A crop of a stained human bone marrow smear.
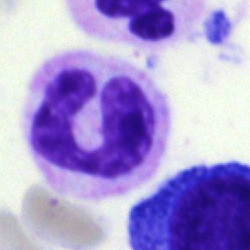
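Band neutrophil in a stained bone marrow smear, with a round, smooth outline. Its nucleus curves into a horseshoe that opens upward, and the dark purple chromatin is condensed into coarse clumps. A moderate rim of pale pink cytoplasm surrounds the nucleus on all sides.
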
